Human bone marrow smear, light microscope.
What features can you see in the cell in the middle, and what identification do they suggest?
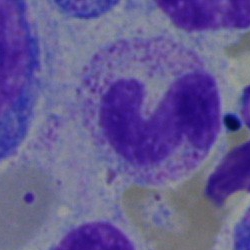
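Notice the nucleus, deeply notched from its upper side into a horseshoe or heart shape. Its chromatin stains deep purple and looks condensed rather than fine and open. Around it, plentiful pale greyish cytoplasm carries scattered fine pink-violet granules. This is a metamyelocyte.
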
